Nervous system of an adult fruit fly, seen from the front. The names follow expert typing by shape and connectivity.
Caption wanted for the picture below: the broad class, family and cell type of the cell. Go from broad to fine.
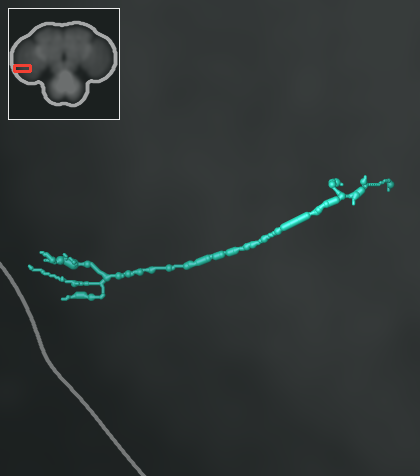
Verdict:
optic-lobe intrinsic neuron; L; L4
